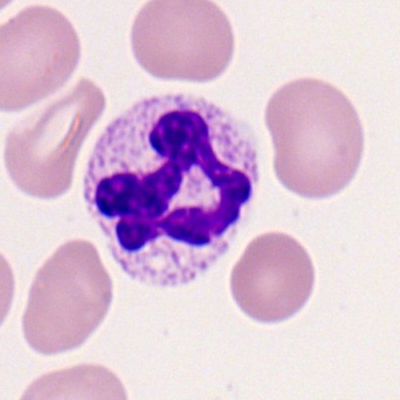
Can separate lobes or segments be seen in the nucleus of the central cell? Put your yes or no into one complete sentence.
Yes, there are two or more lobes making up the nucleus of the cell.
